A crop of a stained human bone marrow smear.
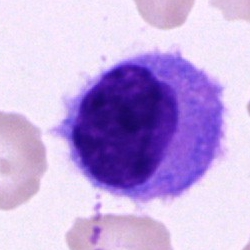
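Hairy cell at the centre of a stained human bone marrow smear: roughly round, with a ragged, fuzzy edge and short fine projections from its upper edge. The chromatin is dense, dark purple and clumped; the cytoplasm forms a band widest on the right side.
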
